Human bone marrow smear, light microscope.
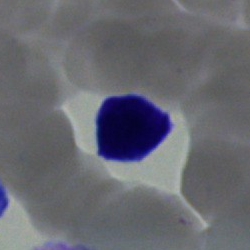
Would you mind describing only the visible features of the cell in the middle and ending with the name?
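Looking first at the outline of the nucleus, I see it is angular, with several flattened sides. Its chromatin is dark blue-purple and evenly dense throughout, without any pattern I can make out. I find no nucleoli in it. Nor can I see granules anywhere in the cytoplasm. This cell is a lymphocyte.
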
